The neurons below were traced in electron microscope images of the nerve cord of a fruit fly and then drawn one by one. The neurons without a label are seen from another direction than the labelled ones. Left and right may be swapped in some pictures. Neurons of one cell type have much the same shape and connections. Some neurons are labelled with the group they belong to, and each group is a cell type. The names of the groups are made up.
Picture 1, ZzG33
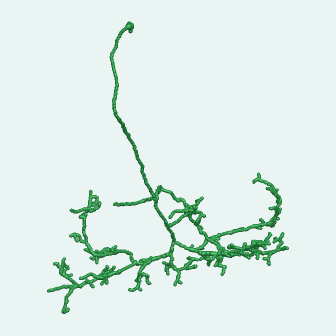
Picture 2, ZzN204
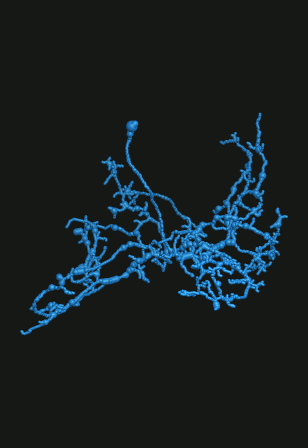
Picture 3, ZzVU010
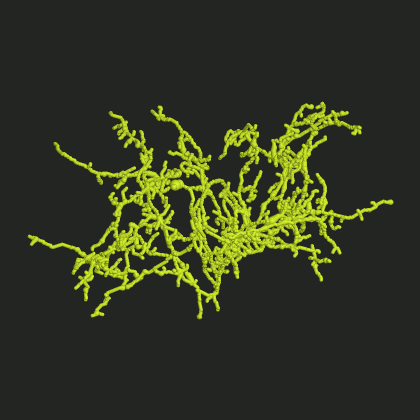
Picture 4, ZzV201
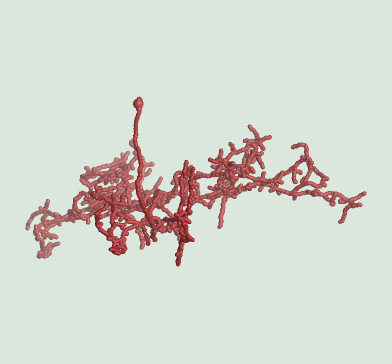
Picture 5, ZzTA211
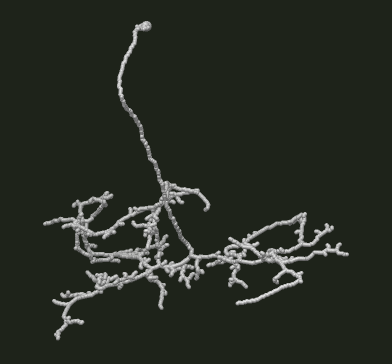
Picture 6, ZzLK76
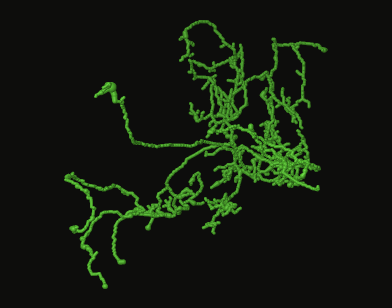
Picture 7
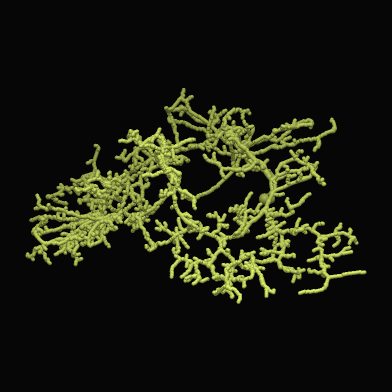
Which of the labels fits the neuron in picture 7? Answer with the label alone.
ZzVU010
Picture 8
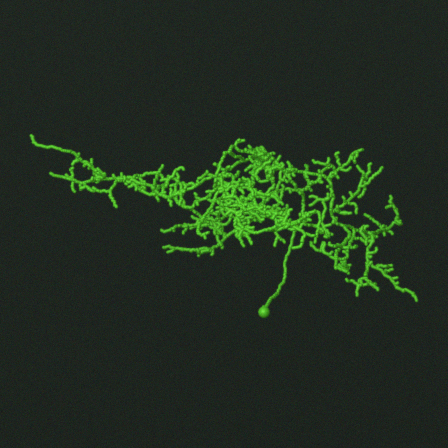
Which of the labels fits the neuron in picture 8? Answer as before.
ZzVU010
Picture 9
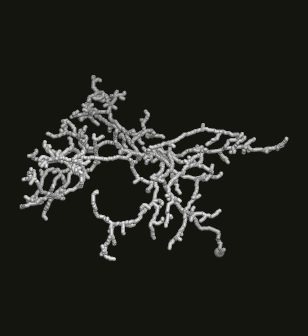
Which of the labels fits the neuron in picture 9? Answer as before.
ZzN204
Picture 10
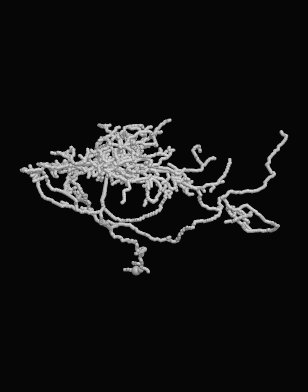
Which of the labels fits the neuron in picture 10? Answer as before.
ZzLK76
